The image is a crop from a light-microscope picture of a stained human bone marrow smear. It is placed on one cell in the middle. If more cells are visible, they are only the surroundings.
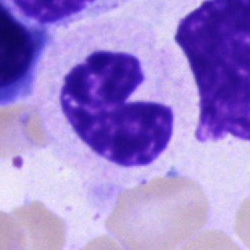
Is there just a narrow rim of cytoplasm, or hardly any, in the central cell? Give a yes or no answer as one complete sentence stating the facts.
No, its cytoplasm is plentiful, not scant.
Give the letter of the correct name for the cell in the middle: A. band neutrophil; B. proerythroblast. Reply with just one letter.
A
